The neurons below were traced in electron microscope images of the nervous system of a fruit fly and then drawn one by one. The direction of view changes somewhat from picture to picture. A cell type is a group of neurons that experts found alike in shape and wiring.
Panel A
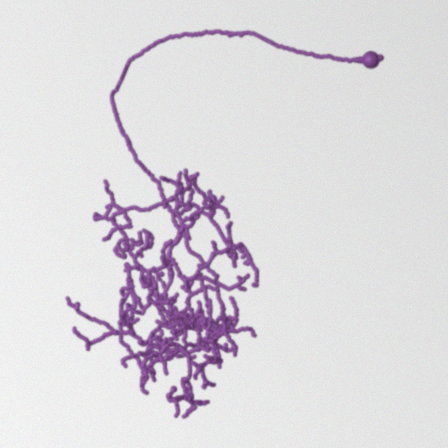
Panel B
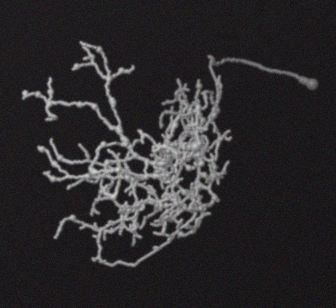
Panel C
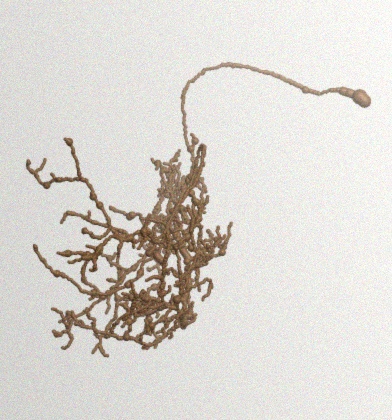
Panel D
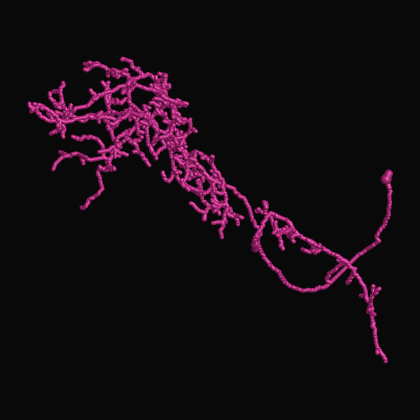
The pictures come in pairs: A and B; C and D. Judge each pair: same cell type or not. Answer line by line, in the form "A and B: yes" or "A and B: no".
A and B: no
C and D: no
